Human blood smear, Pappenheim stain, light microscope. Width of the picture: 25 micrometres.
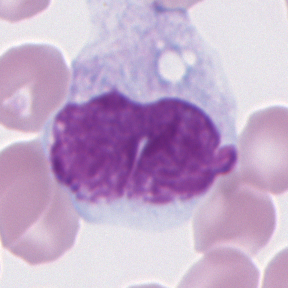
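Monocyte, central nucleated cell in a stained peripheral blood smear. Nucleus broad and folded, about 16 by 10 micrometres, with a narrow pale cleft rising into it from its lower edge. Abundant pale grey-blue cytoplasm, mostly above the nucleus. A few clear round vacuoles in the cytoplasm above the nucleus, right of centre. Cell outline continues past the top edge of the picture.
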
